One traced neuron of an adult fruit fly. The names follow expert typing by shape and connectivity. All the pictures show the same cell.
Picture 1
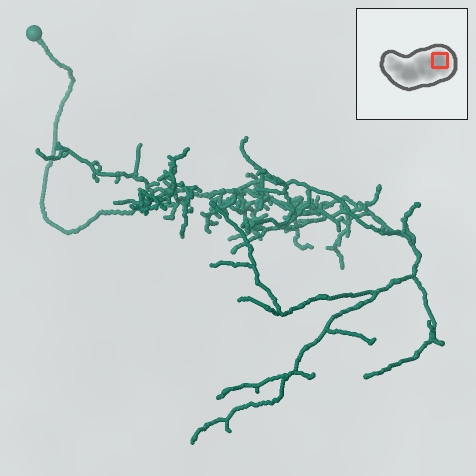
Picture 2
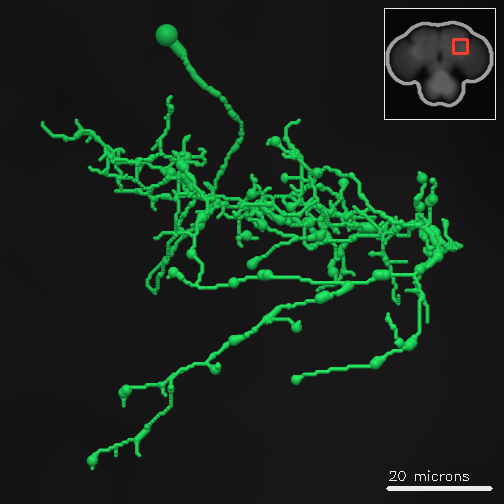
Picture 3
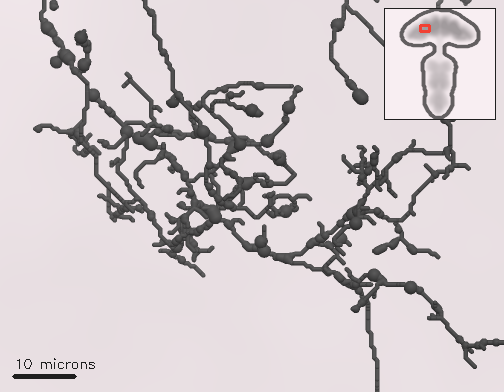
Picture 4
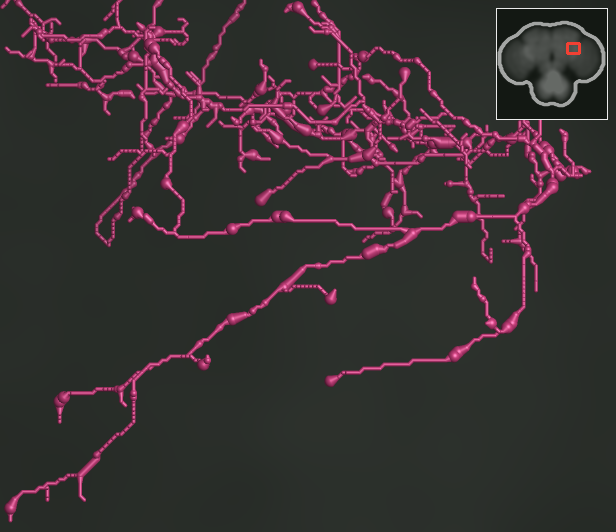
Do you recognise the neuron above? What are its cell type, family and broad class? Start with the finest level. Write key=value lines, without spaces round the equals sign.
cell_type=AVLP469
family=hemilineage VLPp&l1_anterior
broad_class=central-brain intrinsic neuron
